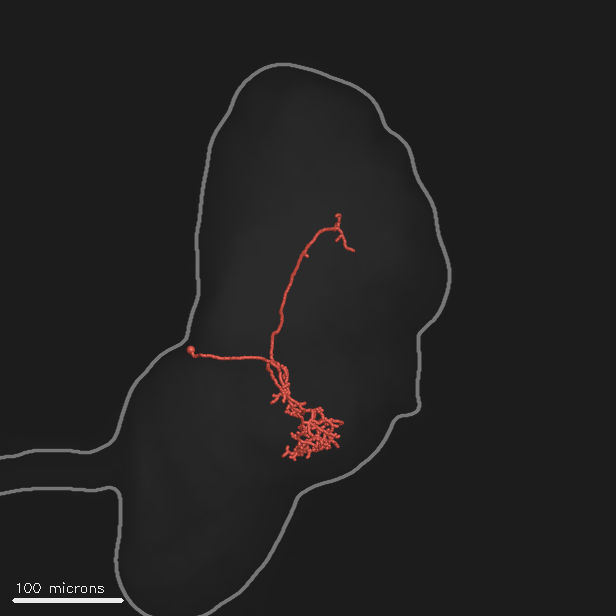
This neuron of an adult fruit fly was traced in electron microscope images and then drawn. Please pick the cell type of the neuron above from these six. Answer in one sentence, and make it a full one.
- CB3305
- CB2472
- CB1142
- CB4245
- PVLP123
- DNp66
This neuron is included in the cell type CB2472.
